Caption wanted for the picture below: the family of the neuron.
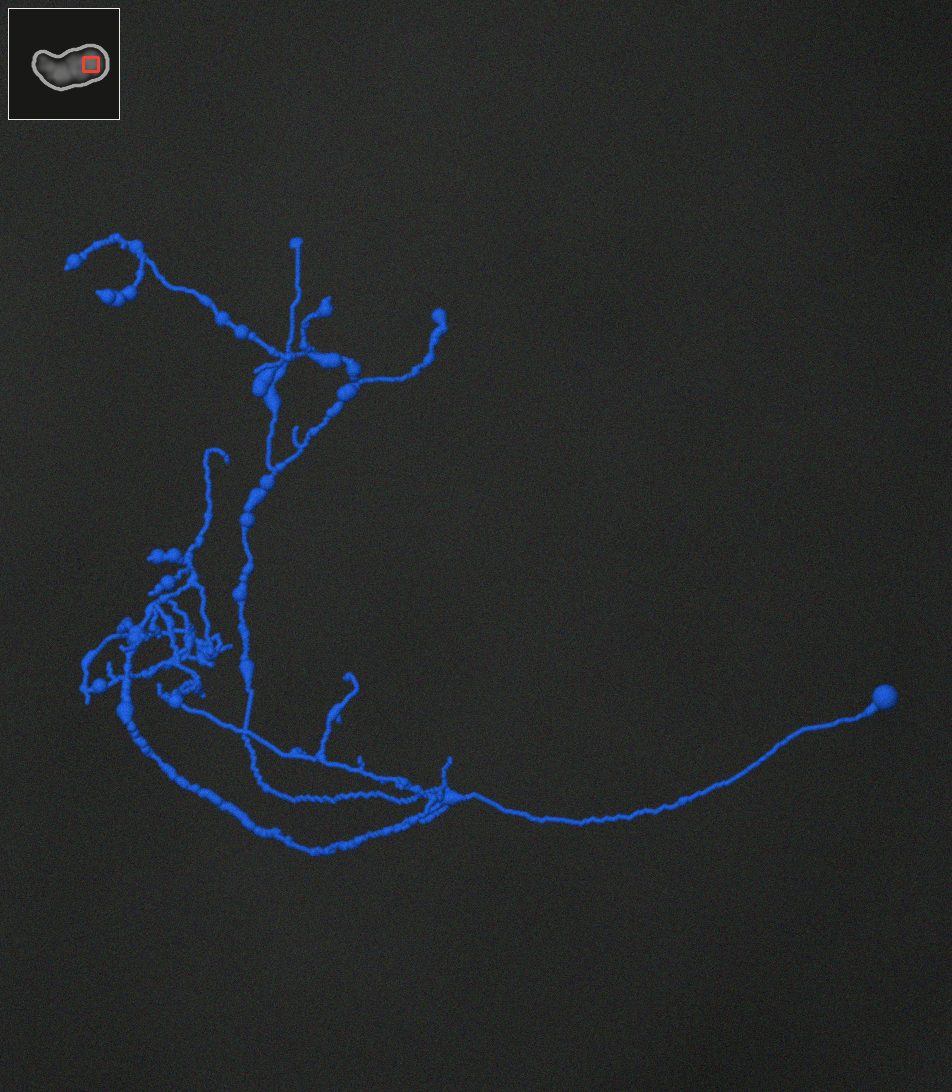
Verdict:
hemilineage LALa1_posterior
